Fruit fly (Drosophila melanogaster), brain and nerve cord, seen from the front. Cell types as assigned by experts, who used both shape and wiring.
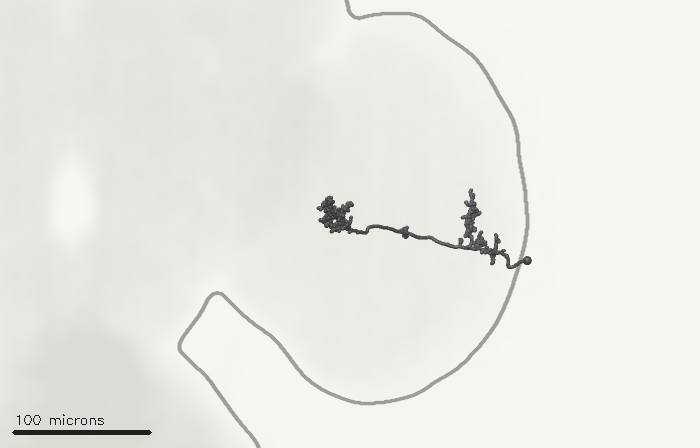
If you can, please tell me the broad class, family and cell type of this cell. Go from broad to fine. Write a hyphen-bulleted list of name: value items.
- broad class: optic-lobe intrinsic neuron
- family: TmY
- cell type: TmY21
